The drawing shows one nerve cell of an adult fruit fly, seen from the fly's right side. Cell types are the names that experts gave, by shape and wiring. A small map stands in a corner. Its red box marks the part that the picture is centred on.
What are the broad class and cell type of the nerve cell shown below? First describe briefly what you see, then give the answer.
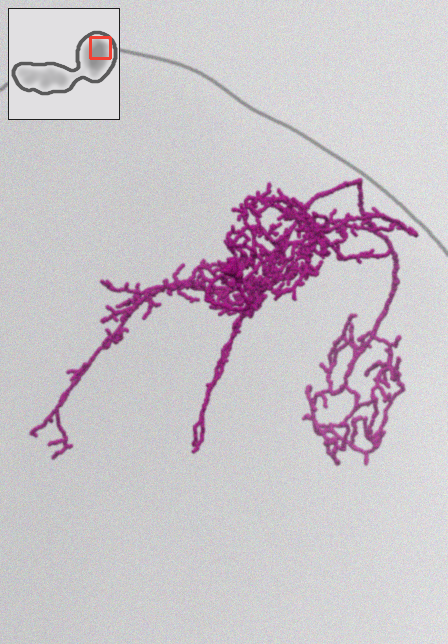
The cell body can be seen in the middle of the picture. Dozens of branch ends can be seen. Its broad class is central-brain intrinsic neuron. It is of cell type SIP017.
